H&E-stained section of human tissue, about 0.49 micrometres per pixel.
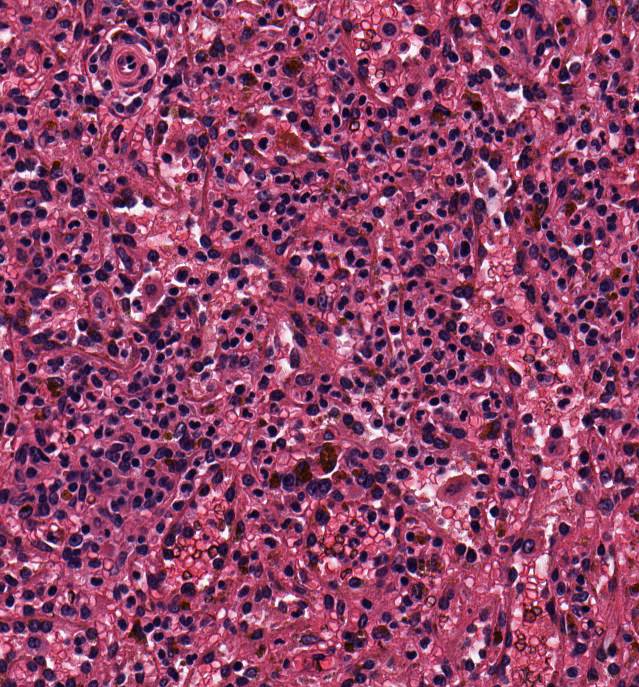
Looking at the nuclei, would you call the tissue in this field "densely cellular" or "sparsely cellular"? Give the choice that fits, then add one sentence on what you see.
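Densely cellular. Cells lie in a diffuse, solid sheet across the whole field without glands or epithelium.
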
